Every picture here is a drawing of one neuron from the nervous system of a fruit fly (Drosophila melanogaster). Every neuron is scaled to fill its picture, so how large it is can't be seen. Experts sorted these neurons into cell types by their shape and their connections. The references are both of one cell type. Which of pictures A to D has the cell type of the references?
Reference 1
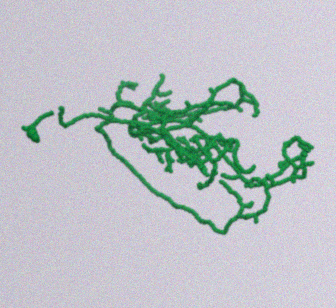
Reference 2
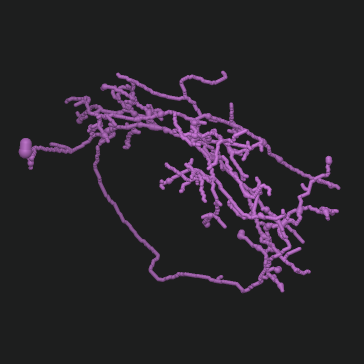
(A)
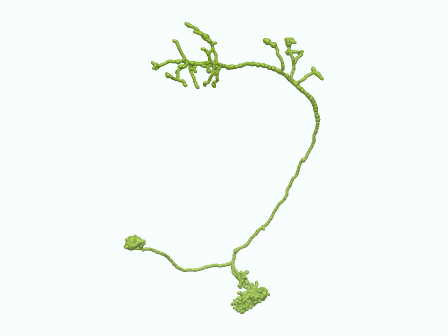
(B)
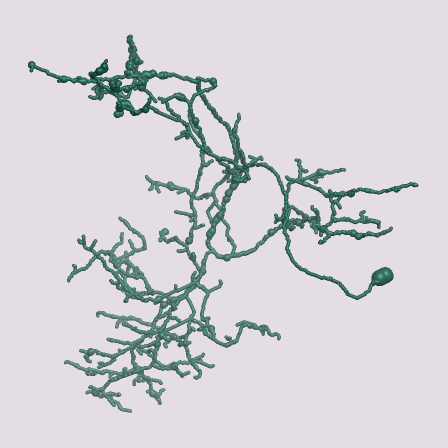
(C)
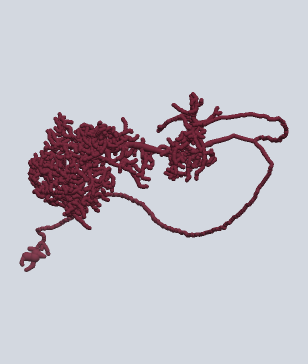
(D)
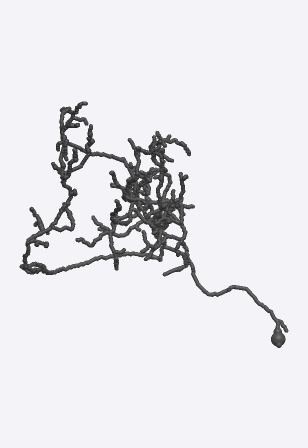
Picture D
